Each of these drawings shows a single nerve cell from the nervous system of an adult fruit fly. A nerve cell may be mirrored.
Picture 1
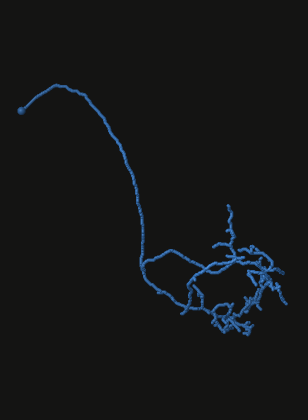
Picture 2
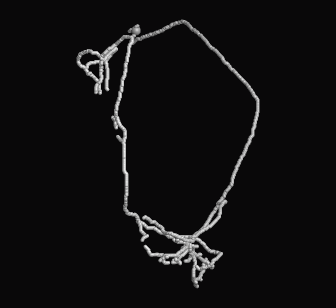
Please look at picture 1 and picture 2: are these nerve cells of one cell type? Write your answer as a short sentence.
They are of different cell types.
